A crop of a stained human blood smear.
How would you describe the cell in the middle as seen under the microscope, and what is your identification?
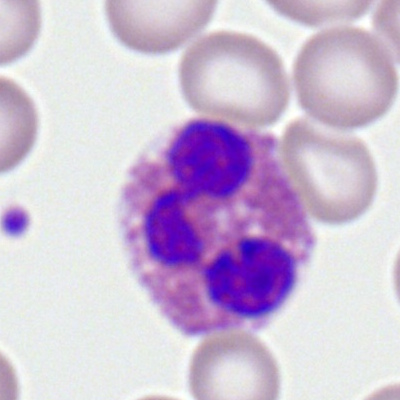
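A roughly round, smooth outline without surface projections encloses the cell in the middle. Its chromatin is dense and dark purple. Plentiful pink cytoplasm is filled with coarse pink-red granules. Cell type: eosinophil.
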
